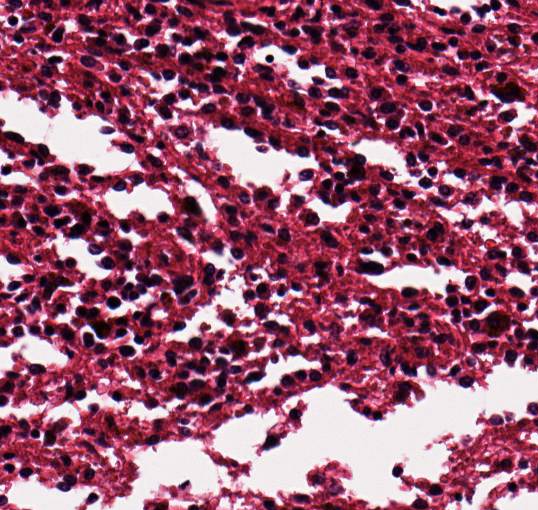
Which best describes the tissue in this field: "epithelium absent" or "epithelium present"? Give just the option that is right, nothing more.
Epithelium absent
